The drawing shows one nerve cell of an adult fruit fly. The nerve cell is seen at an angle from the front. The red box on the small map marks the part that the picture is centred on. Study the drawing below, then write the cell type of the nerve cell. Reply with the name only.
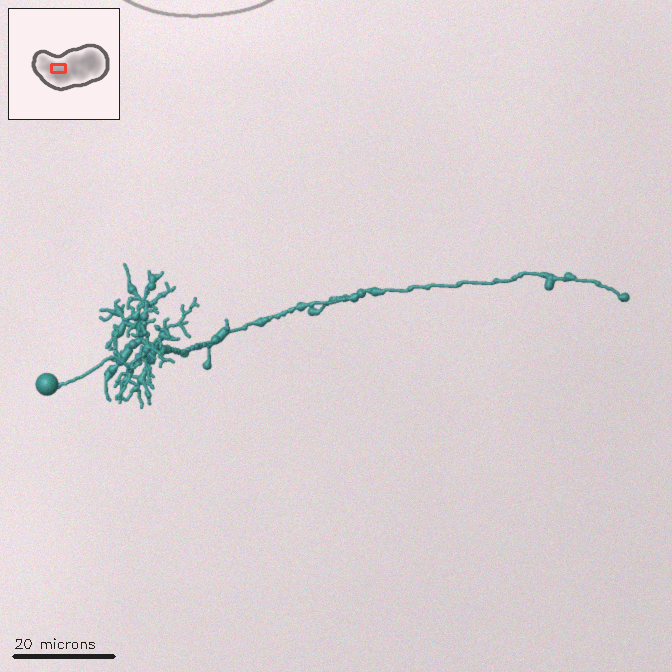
TmY3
